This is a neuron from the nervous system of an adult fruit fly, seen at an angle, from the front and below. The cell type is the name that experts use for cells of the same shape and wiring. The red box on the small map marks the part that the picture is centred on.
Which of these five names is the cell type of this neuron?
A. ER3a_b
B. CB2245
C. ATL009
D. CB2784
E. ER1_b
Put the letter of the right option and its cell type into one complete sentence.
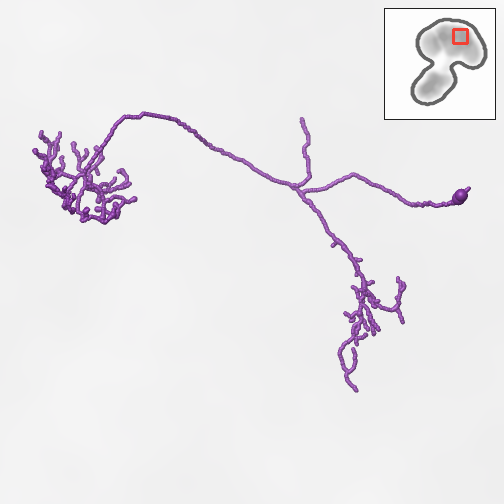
The neuron is typed as ER1_b, which is listed in option E.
